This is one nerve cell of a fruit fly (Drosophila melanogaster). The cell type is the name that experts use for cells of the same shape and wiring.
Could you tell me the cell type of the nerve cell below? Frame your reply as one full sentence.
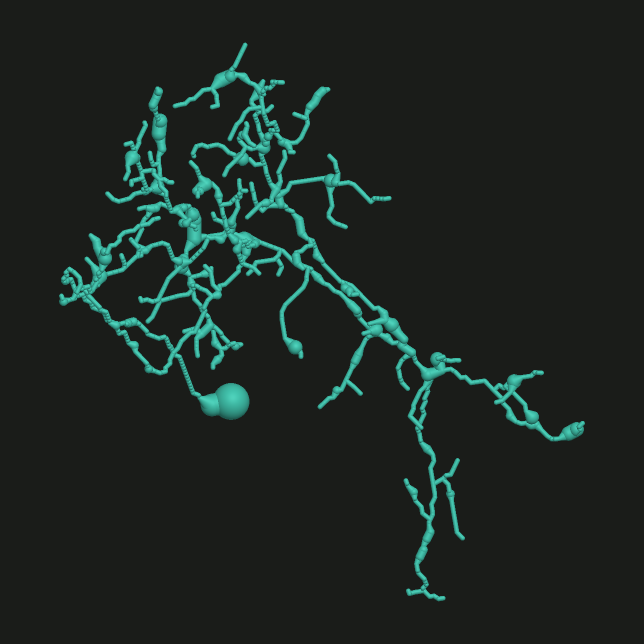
Cell type CB1154 is what this nerve cell is.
